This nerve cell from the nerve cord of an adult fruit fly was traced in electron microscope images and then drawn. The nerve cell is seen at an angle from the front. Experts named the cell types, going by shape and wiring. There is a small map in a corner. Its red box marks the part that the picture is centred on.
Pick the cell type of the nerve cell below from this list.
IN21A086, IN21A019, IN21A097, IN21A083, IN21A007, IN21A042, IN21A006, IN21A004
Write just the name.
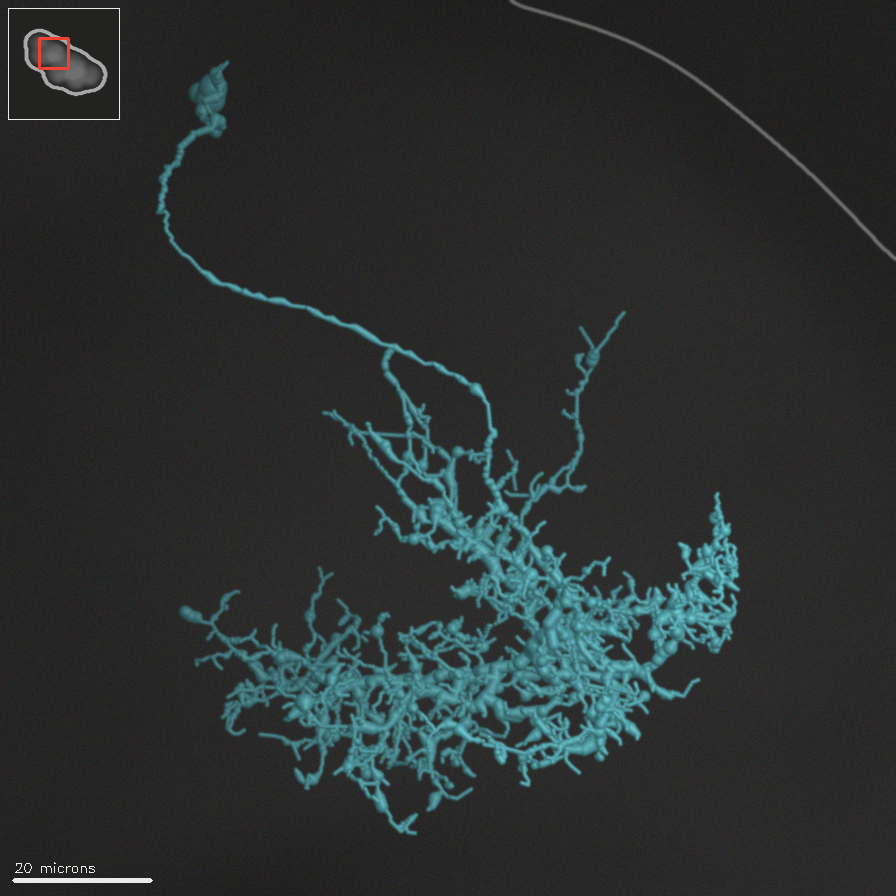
IN21A019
